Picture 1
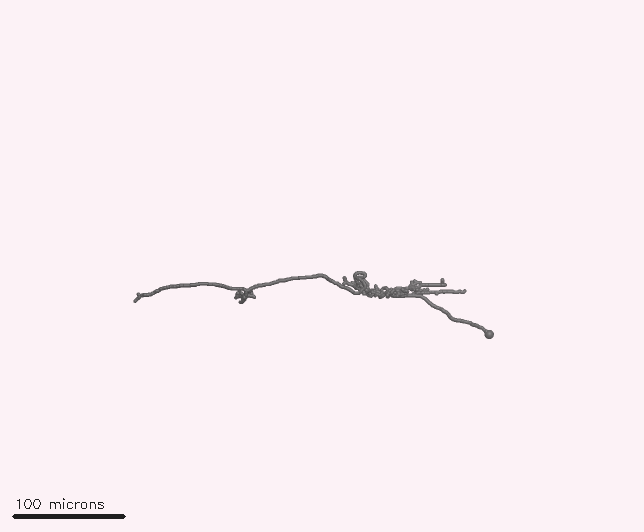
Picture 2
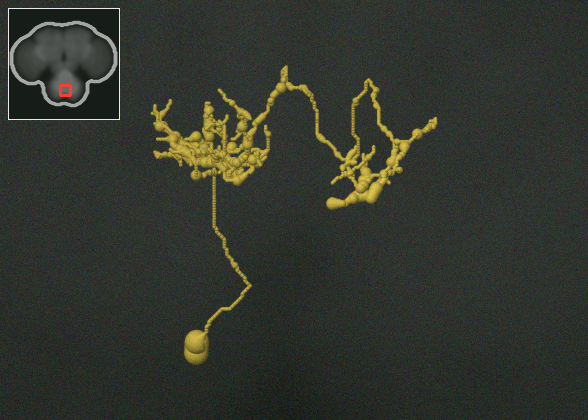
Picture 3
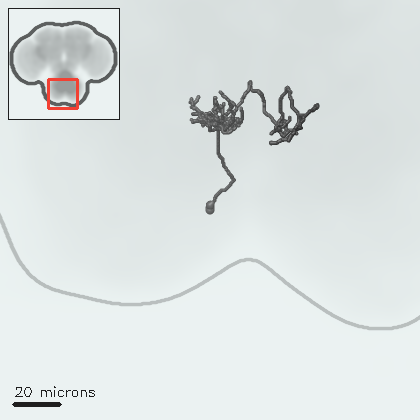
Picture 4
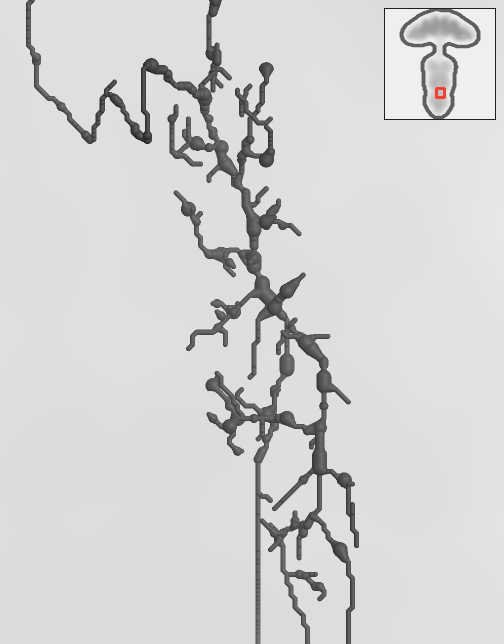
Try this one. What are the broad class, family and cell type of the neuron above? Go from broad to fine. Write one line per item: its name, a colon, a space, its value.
broad class: nerve-cord intrinsic neuron
family: hemilineage 10B
cell type: IN10B044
